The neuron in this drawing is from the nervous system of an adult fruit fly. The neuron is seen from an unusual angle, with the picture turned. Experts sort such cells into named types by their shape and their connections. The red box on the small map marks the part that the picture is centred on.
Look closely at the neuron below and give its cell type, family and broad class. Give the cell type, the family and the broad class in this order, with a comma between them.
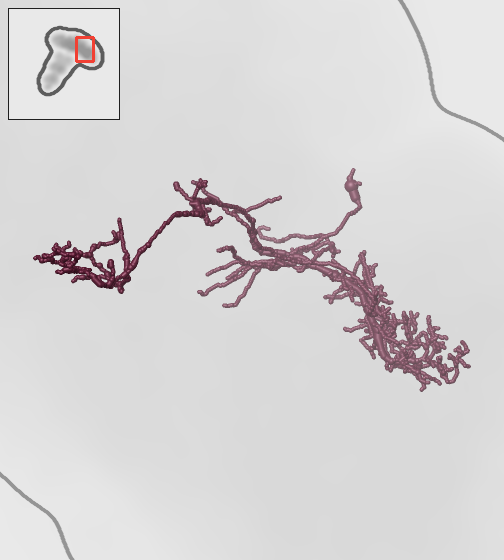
AOTU015, hemilineage CREa2_ventral, central-brain intrinsic neuron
